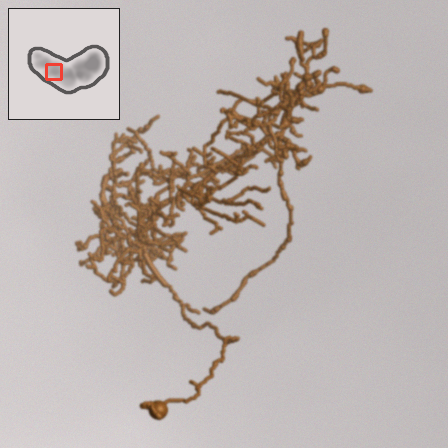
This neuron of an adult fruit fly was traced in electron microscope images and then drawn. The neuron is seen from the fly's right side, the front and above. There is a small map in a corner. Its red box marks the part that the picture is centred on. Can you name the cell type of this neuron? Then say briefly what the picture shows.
Its cell type is IN13B019. It is a nerve-cord intrinsic neuron. The picture shows dozens of branch ends. In this view it is taller than it is wide.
